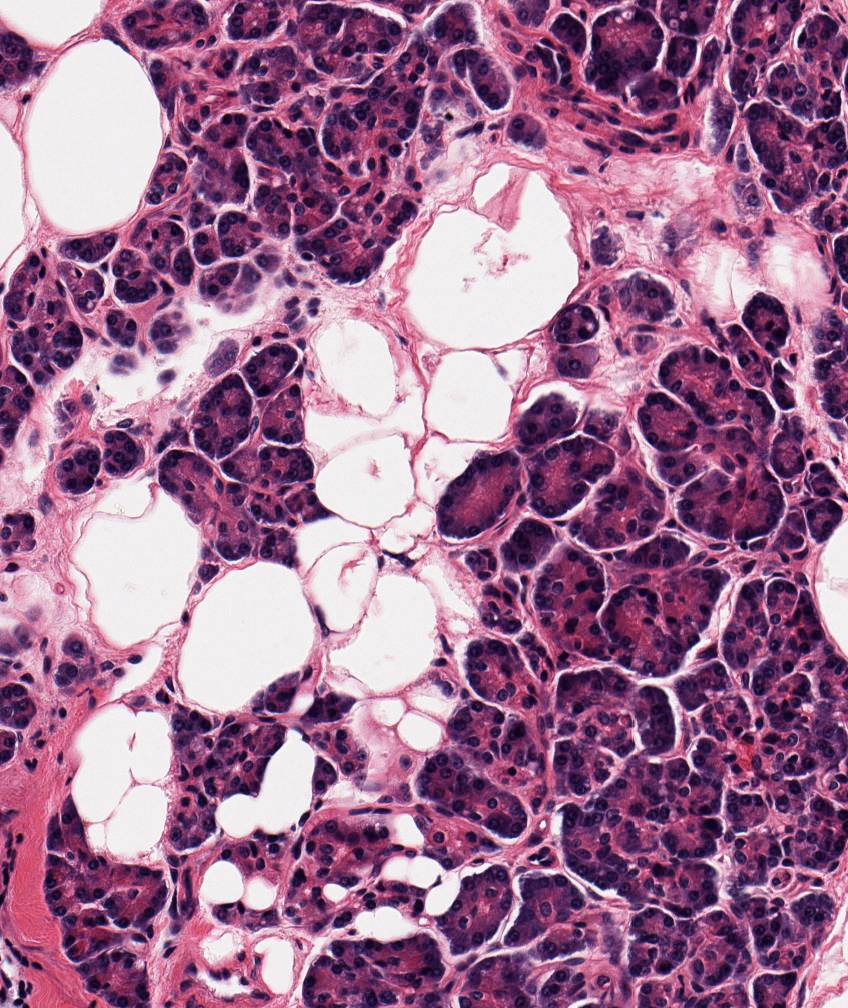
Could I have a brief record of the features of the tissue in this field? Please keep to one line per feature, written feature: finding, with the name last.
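Architecture: small lobules of closely packed acini
Septa: thin, fibrous, between lobules
Cytoplasm: pink granular toward acinus centre, dark purple toward base
Nuclei: round, dark, near cell base
Edge: dense pink collagen band, lower left
Tissue: pancreas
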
